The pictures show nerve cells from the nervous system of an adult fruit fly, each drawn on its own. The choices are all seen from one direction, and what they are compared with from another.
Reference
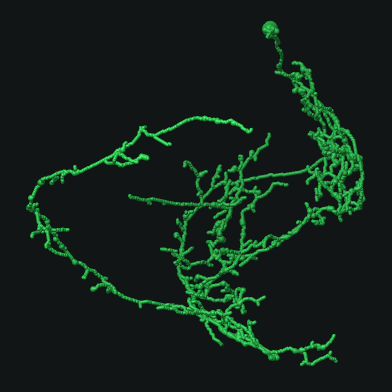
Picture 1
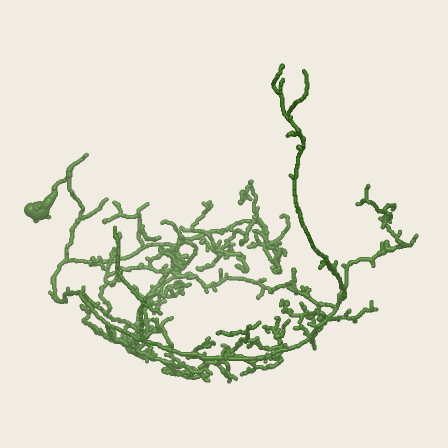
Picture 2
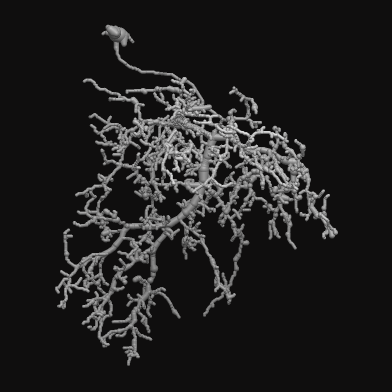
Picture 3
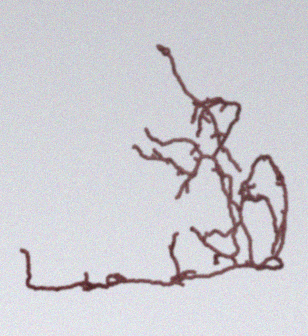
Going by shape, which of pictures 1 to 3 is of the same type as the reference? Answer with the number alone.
1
